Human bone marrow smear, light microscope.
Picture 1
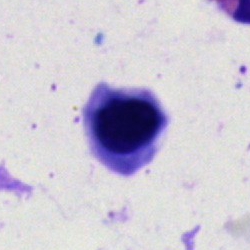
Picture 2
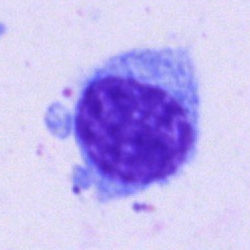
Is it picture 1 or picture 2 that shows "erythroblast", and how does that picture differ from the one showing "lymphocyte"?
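Picture 1 shows an erythroblast; picture 2, a lymphocyte. Picture 1: outline angular, roughly polygonal, not smoothly round; nucleus off-centre toward the upper right. Chromatin very dark purple and dense, almost no visible texture. Cytoplasm a blue-violet rim, widest along the lower and left sides. Picture 2: chromatin dark purple with a mottled, patchy texture; cytoplasm mainly above and to the right of the nucleus, no distinct granules. Picture 2 slightly out of focus.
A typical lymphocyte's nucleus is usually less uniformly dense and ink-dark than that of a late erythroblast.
Difference here: near-textureless, very dark dense chromatin in picture 1 versus mottled, patchy chromatin in picture 2.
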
